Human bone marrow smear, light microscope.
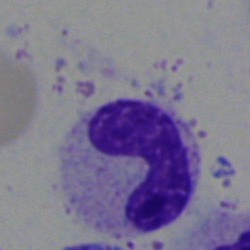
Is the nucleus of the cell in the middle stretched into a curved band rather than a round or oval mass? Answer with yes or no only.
Yes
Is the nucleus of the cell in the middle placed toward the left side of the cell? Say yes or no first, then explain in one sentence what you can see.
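No. The nucleus lies along the right side of the cell, leaving most of the cytoplasm on the left.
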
